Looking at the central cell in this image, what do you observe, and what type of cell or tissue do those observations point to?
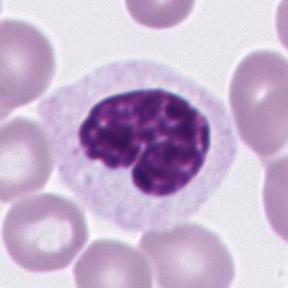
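Outline roughly round, edge slightly irregular. Nucleus notched from its lower edge, yet one connected mass, not split into separate lobes. Cytoplasm pale greyish-lilac. Band neutrophil.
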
